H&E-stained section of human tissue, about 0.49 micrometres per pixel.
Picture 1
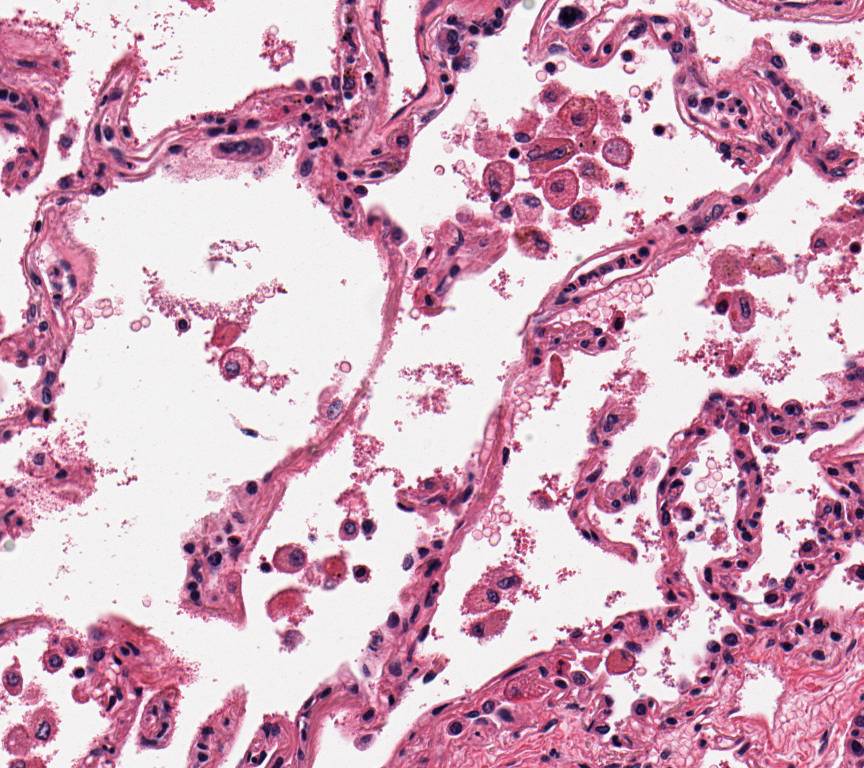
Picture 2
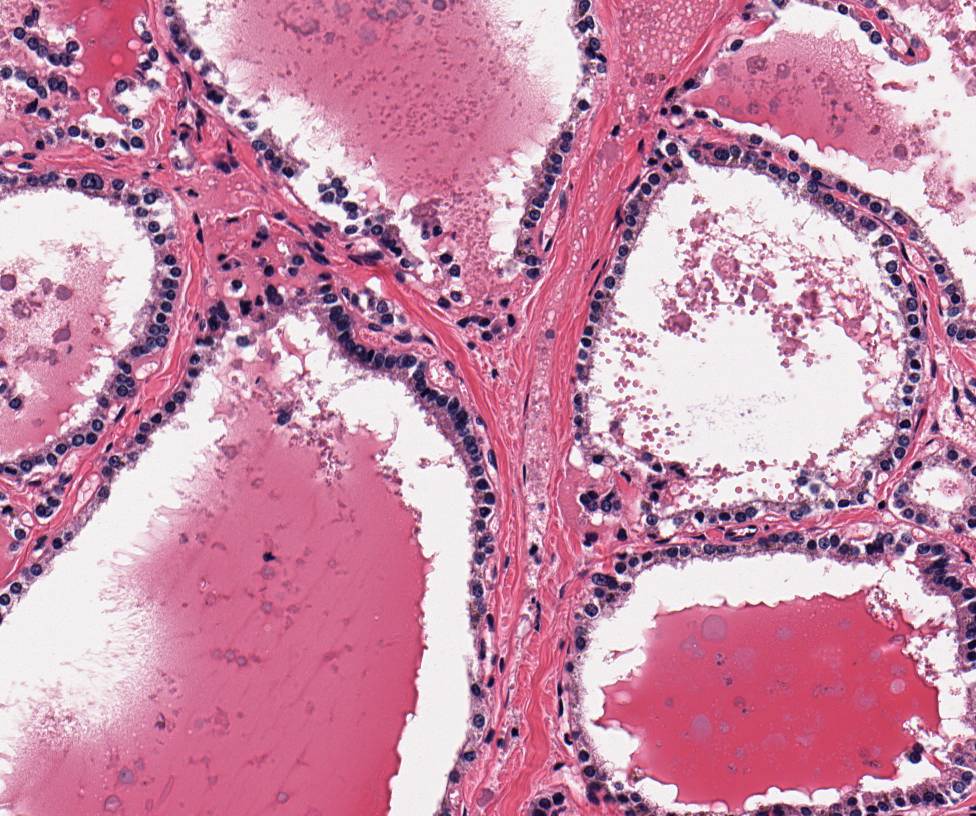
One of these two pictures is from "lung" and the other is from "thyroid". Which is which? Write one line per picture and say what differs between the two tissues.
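Picture 1 shows tissue from the lung. No glands are present in the field.
Picture 2 shows tissue from the thyroid. The field is filled by large rounded spaces separated by thin bands of stroma.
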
